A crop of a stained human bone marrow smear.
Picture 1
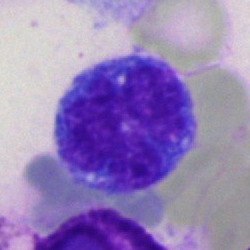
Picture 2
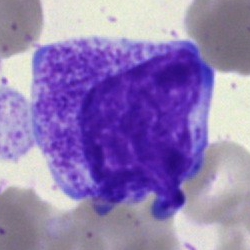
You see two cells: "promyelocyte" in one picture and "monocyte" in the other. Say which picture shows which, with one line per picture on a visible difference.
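Picture 1: monocyte. No distinct granules are visible in the cell.
Picture 2: promyelocyte. Numerous purple granules crowd the cytoplasm on the left side of the cell.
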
